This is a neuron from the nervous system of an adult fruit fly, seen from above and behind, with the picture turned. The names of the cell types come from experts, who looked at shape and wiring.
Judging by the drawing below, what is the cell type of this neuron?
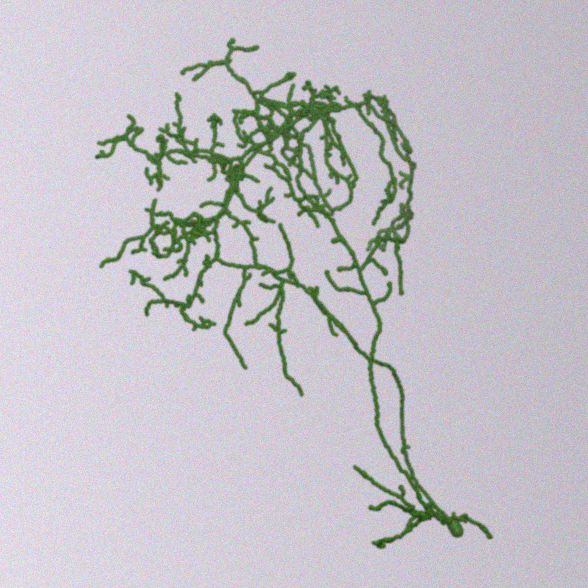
IN03B049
